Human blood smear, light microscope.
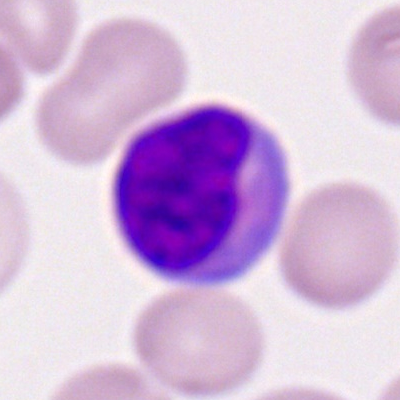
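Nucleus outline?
It has a shallow indentation on its right side.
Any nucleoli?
None are visible.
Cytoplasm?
It is pale blue and scant, a narrow crescent mainly on the right side, with no vacuoles.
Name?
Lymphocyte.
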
